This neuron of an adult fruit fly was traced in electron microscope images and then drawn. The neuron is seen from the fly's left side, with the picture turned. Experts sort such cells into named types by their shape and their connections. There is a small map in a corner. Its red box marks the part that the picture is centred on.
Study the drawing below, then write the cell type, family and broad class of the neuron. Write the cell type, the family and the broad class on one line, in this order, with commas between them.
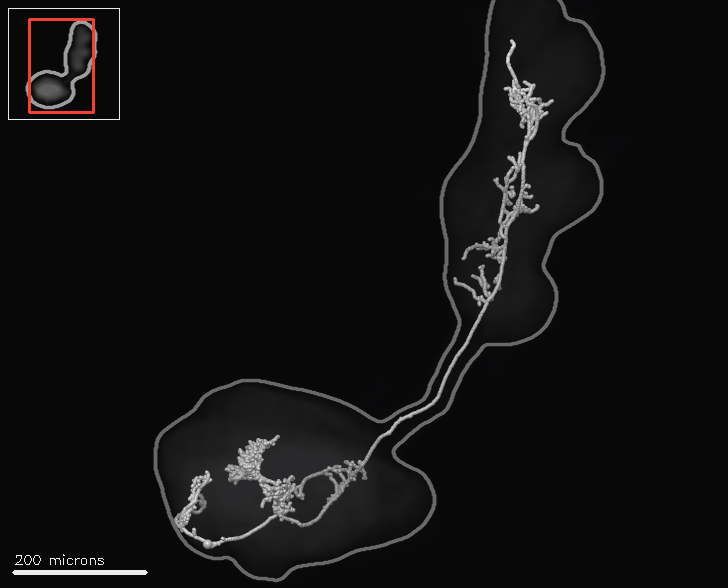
DNd05, DNd, descending neuron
